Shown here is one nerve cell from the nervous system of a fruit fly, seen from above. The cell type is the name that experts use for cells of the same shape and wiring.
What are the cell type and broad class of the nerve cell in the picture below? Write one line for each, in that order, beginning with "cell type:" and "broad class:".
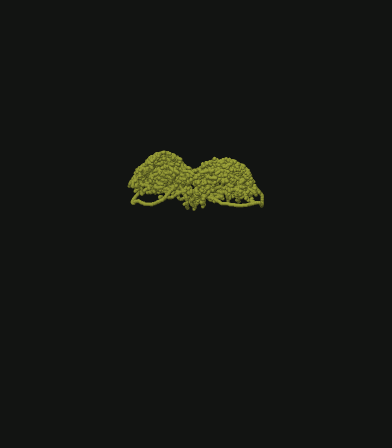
cell type: GNG001
broad class: central-brain intrinsic neuron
